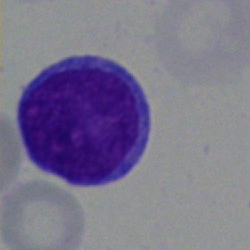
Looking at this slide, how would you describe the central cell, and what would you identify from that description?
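Starting with the outline: the cell is round with a smooth edge. Next, the cytoplasm: a thin, deep blue rim that is widest along the right side of the cell. Then the chromatin: dark purple and finely stippled rather than clumped. Last, the name: this cell is a blast.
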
